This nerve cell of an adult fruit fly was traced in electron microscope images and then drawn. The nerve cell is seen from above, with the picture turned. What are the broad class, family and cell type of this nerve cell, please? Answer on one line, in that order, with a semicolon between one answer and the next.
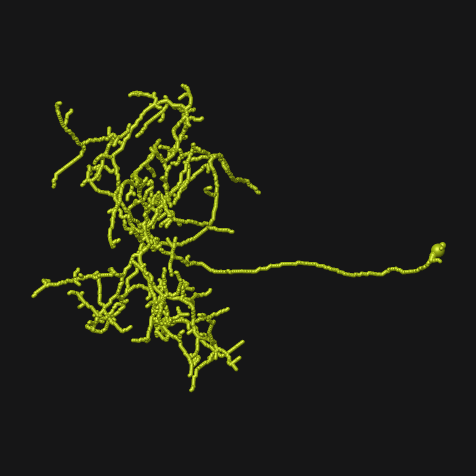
central-brain intrinsic neuron; hemilineage SMPpv2_ventral; LAL302m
